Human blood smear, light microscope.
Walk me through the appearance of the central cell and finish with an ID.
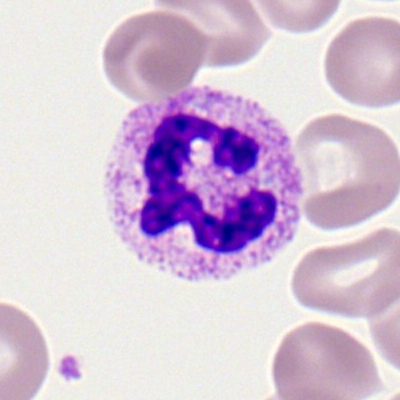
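First, the outline: it is round. Second, the nucleus: it curves around a paler central area of the cell. Third, the cytoplasm: it forms a wide rim around the nucleus and is filled with fine lilac granules. Last, the name: segmented neutrophil.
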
